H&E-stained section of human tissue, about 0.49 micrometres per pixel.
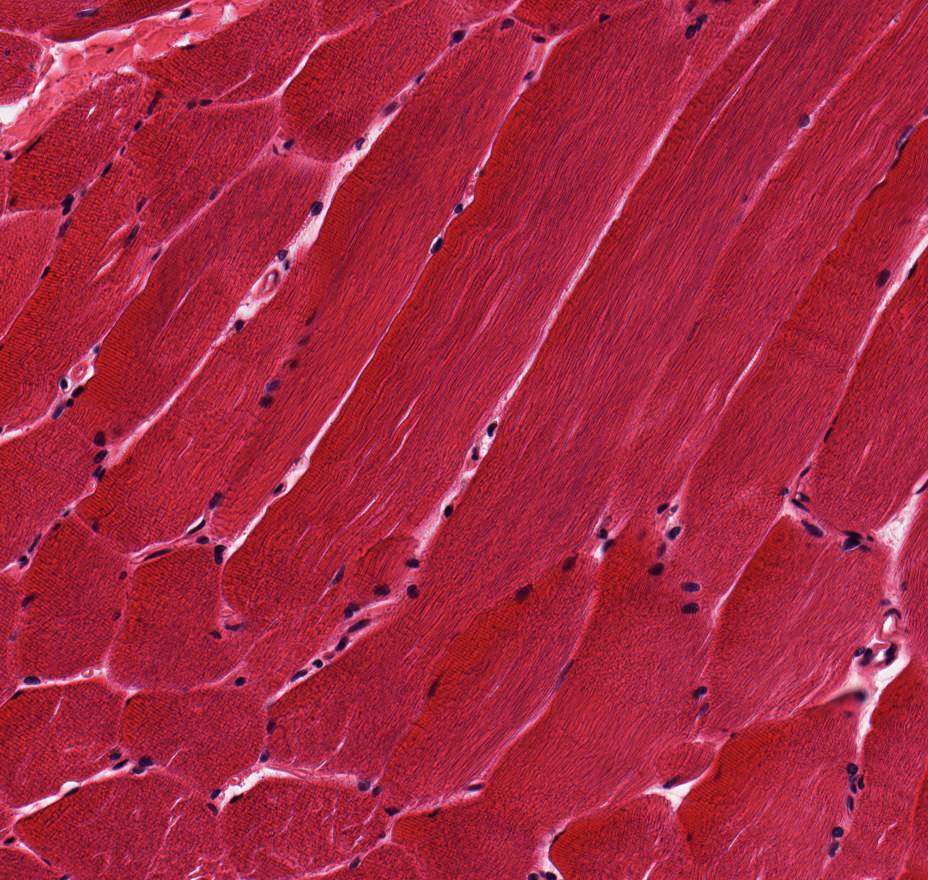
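Skeletal muscle. Orientation: in the upper and central field fibres are cut lengthwise, running diagonally from lower left to upper right; along the lower edge and left side they are cut across or obliquely. Striations: fine transverse cross-striations across lengthwise-cut fibres. Nuclei: dark, small, oval, at fibre edges rather than centres. Cytoplasm: deep, even eosin red.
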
